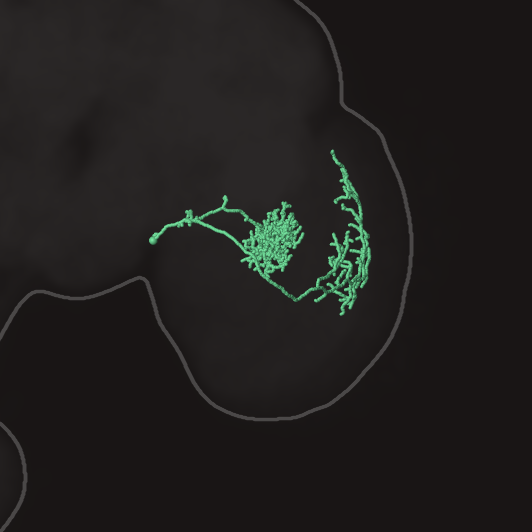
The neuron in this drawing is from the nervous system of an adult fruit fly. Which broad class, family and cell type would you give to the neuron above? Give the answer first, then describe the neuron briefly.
It is an optic-lobe intrinsic neuron. The family is MeLo. The cell type is MeLo14. The cell body is on the left of the picture. As drawn here it is wider than it is tall.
